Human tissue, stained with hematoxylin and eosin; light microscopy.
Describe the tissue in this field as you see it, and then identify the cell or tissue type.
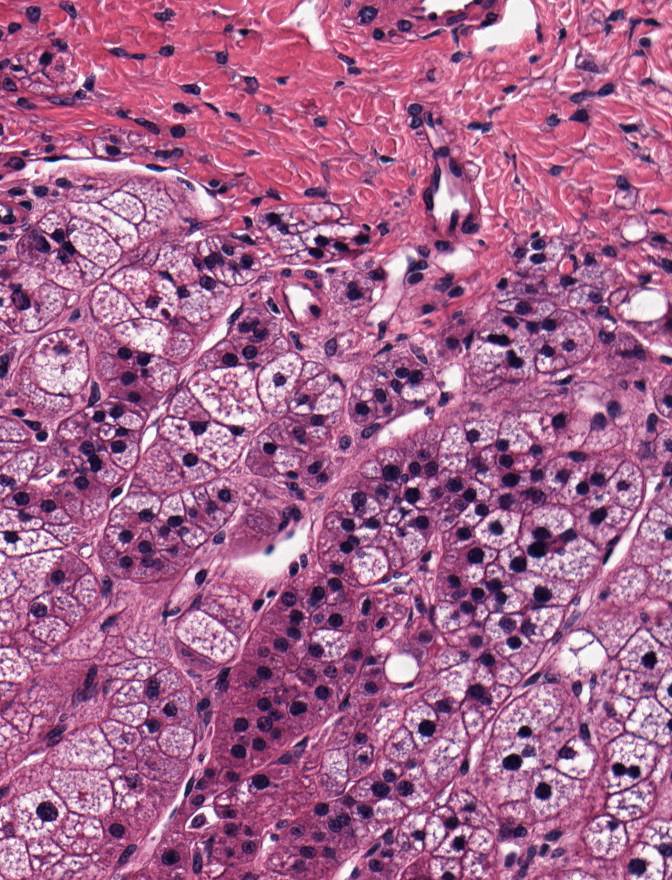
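At the top of the field runs a band of dense pink fibrous tissue; the rest is filled by sheets of large cells arranged in nests that lack any central lumen. Most of these cells have pale, finely vacuolated, foamy cytoplasm, while a group in the lower middle has more compact pink cytoplasm with fewer vacuoles than its neighbours. This tissue is the adrenal gland.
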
